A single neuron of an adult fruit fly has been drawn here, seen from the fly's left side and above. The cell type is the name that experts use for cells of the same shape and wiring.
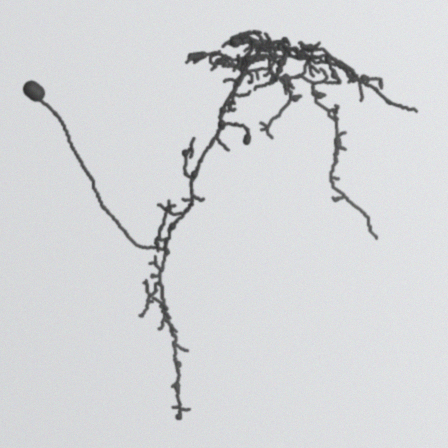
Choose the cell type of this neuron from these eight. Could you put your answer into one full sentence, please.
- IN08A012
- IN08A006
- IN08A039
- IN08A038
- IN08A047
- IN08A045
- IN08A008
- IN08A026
What this neuron is, by cell type, is IN08A039.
